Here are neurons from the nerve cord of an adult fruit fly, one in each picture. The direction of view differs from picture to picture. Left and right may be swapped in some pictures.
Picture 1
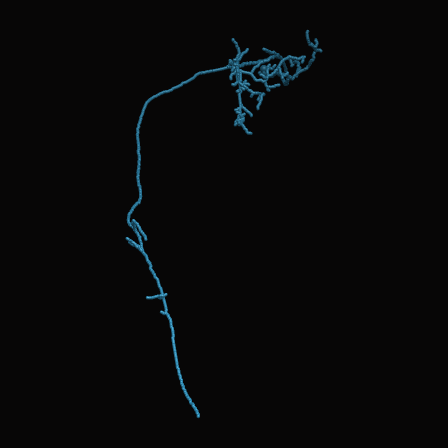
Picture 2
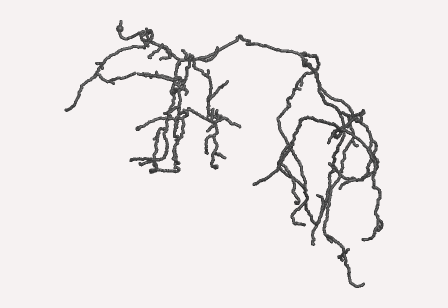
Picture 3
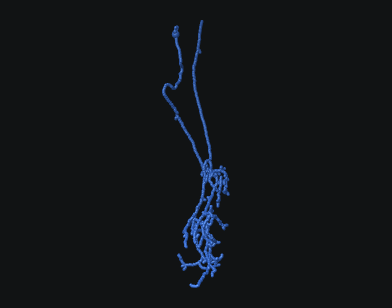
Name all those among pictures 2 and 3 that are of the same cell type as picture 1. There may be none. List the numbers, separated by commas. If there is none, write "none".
none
